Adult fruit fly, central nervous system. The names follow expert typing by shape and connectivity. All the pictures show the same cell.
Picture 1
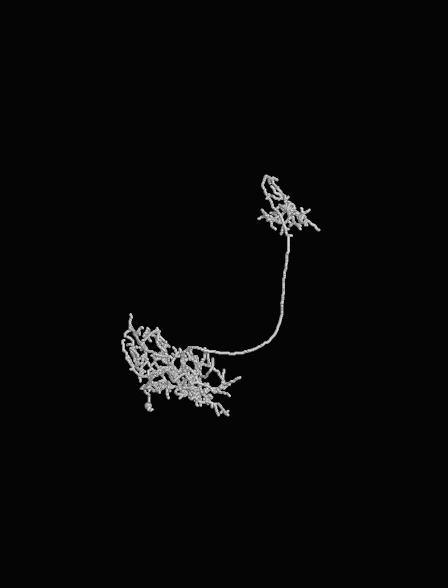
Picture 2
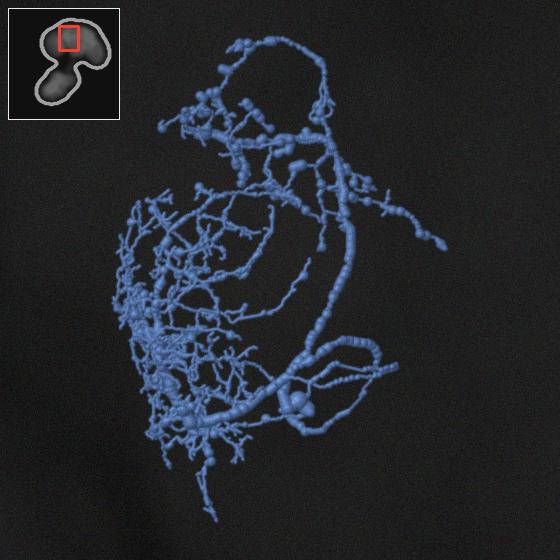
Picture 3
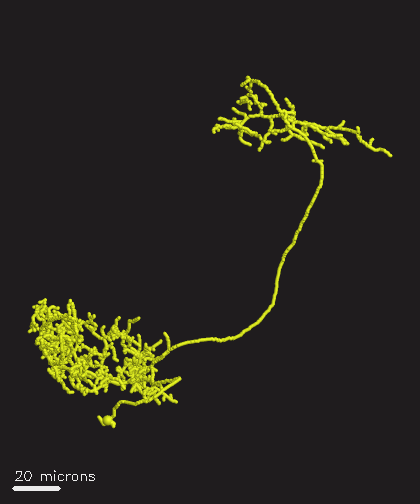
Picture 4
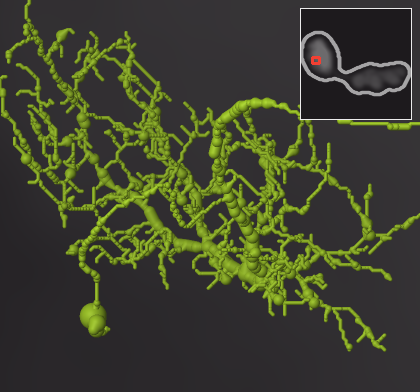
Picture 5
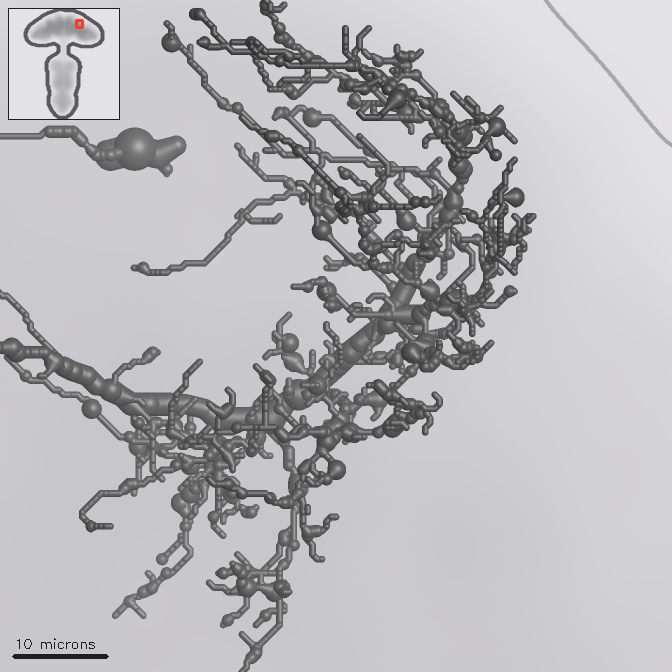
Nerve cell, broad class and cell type: central-brain intrinsic neuron; AVLP091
